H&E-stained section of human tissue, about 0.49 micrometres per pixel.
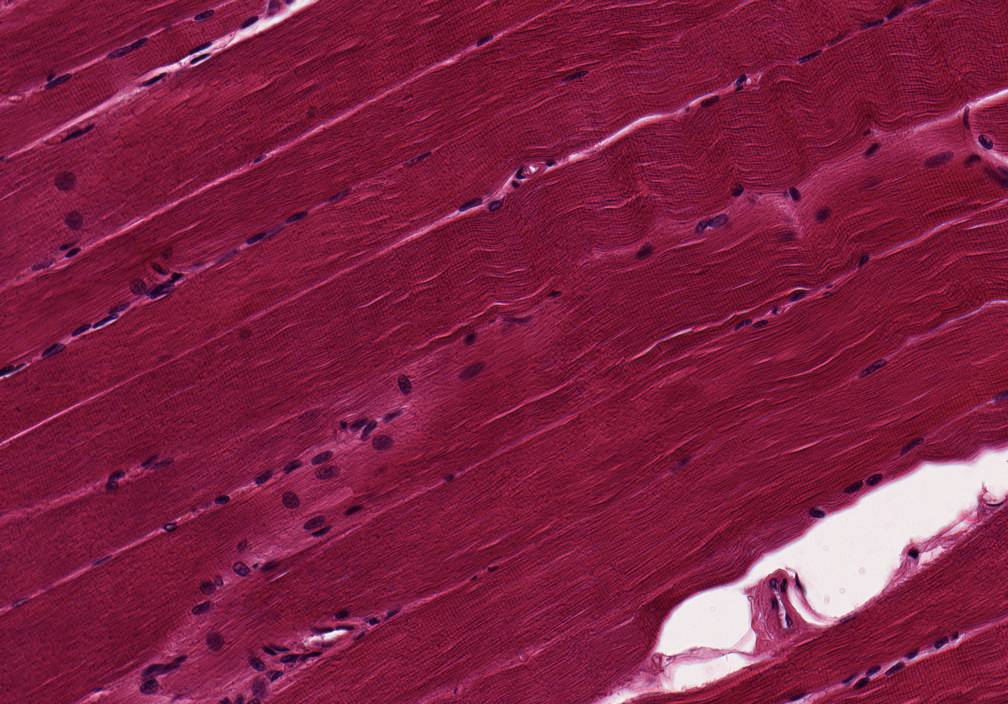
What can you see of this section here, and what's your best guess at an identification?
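Start with the nuclei: most lie at the edges of the fibres, not in the middle. They are dark, flattened ovals lying along the length of the fibres. The fibre cytoplasm is deep pink-red across the whole field, and only thin pale strands of connective tissue part neighbouring fibres. This is skeletal muscle.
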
